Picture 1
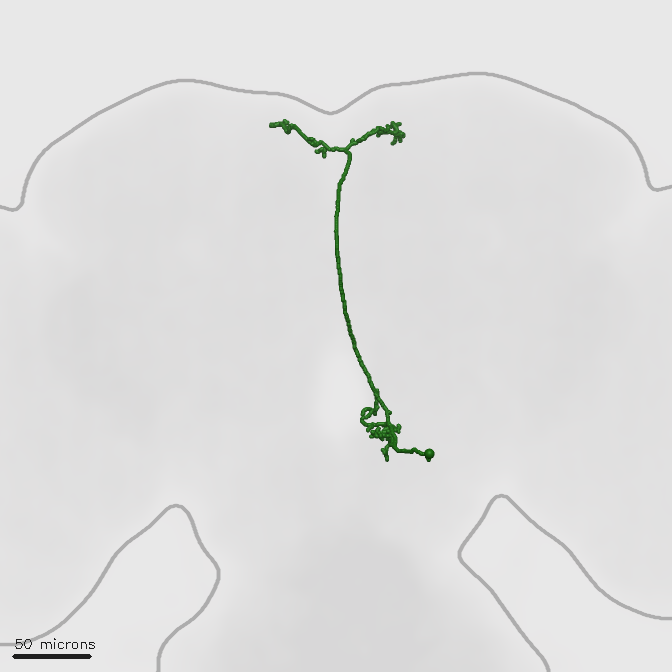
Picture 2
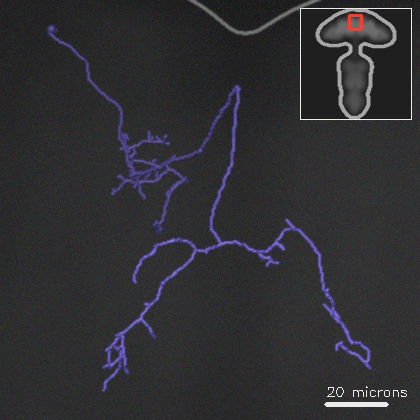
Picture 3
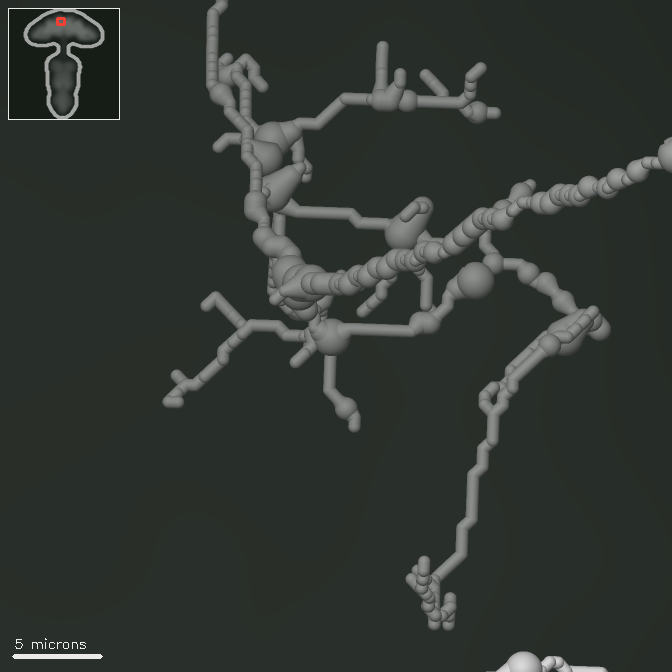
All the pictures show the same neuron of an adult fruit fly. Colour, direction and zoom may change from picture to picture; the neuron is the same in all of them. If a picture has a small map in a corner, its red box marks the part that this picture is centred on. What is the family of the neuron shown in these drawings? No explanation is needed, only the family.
hemilineage FLAa2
